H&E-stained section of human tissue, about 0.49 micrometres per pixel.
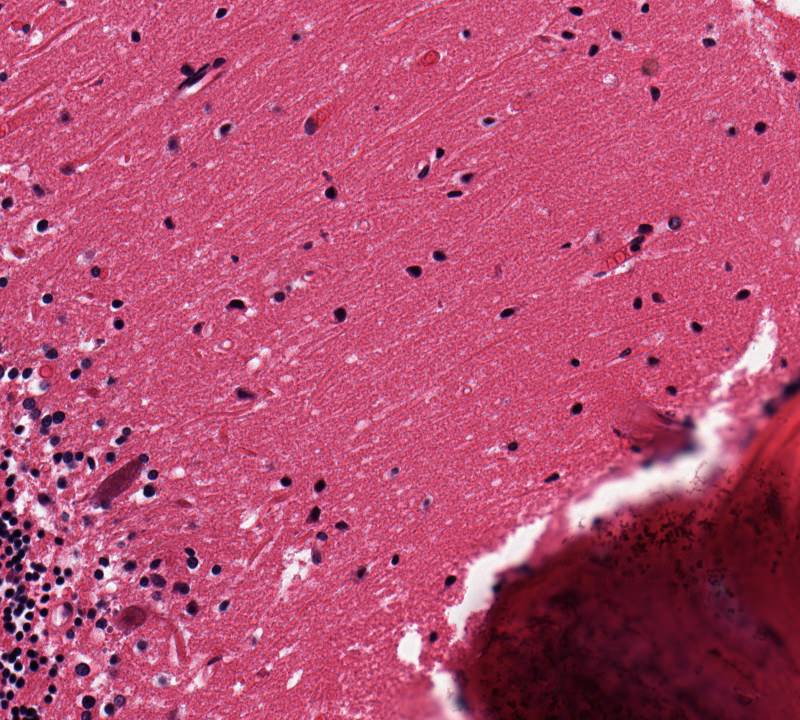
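Cerebellum, haematoxylin and eosin. Most of the field: broad pale-pink, finely fibrillary zone, sparse scattered nuclei. Lower left corner: band of densely packed small round dark nuclei. On the left, at the edge of that band: a few large neuron cell bodies with pink cytoplasm. Thin-walled capillaries containing red blood cells run through the fibrillary zone.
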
